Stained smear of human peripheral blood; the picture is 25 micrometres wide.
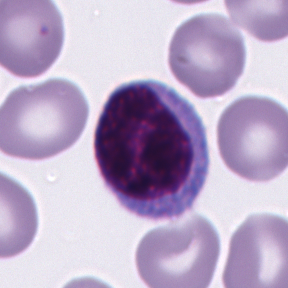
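Typical lymphocyte, the nucleated cell at the centre of a stained peripheral blood smear. Outline first: a smooth oval without projections, about 12 by 10 micrometres. Nucleus next: a single unlobed oval of about 10 by 8 micrometres, set off-centre toward the upper left and filling about 70% of the cell's area. Chromatin last: dark purple and densely clumped.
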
